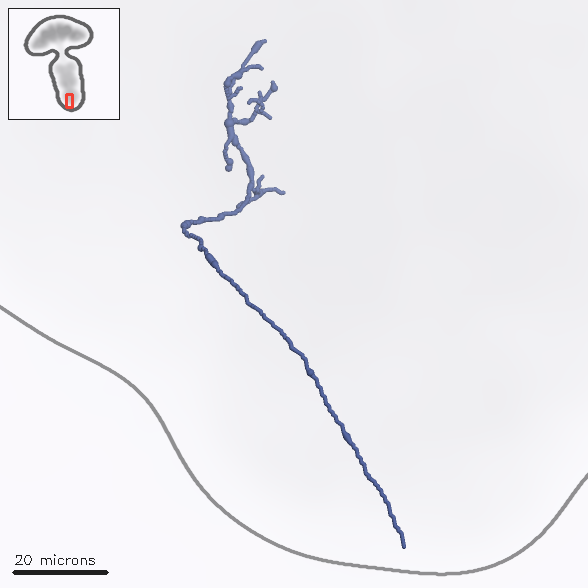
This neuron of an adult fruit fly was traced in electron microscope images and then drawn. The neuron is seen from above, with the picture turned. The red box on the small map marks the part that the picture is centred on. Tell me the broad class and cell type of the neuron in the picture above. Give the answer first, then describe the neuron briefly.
It is a sensory neuron entering the nerve cord. It is of cell type SNxx03. It lies in the nerve cord. From top to bottom in the picture it spans about 110 microns. There are a dozen or fewer branch ends.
